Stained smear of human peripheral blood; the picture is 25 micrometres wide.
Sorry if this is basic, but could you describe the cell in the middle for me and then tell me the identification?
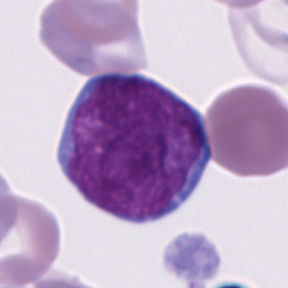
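Look how little cytoplasm there is: only a narrow rim around the nucleus. That rim is stained blue. Search it carefully and you will find no granules, and no vacuoles either. The cell is a myeloblast.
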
